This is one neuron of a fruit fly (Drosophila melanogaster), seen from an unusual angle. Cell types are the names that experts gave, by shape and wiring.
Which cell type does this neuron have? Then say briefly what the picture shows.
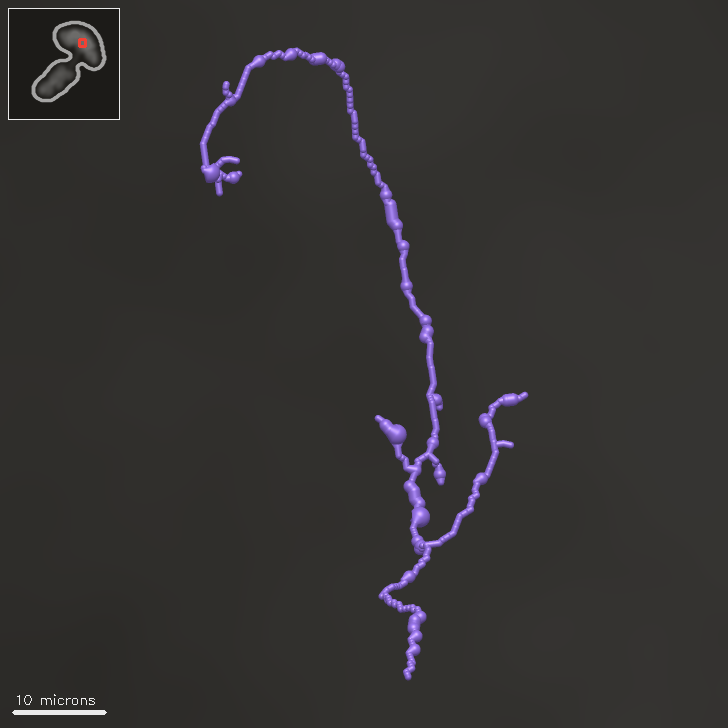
The cell type is LB1e. It is a sensory neuron entering the brain. It is in the brain and does not reach the nerve cord. By the scale bar it is about 70 microns tall in this view. It has a dozen or fewer branch ends.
